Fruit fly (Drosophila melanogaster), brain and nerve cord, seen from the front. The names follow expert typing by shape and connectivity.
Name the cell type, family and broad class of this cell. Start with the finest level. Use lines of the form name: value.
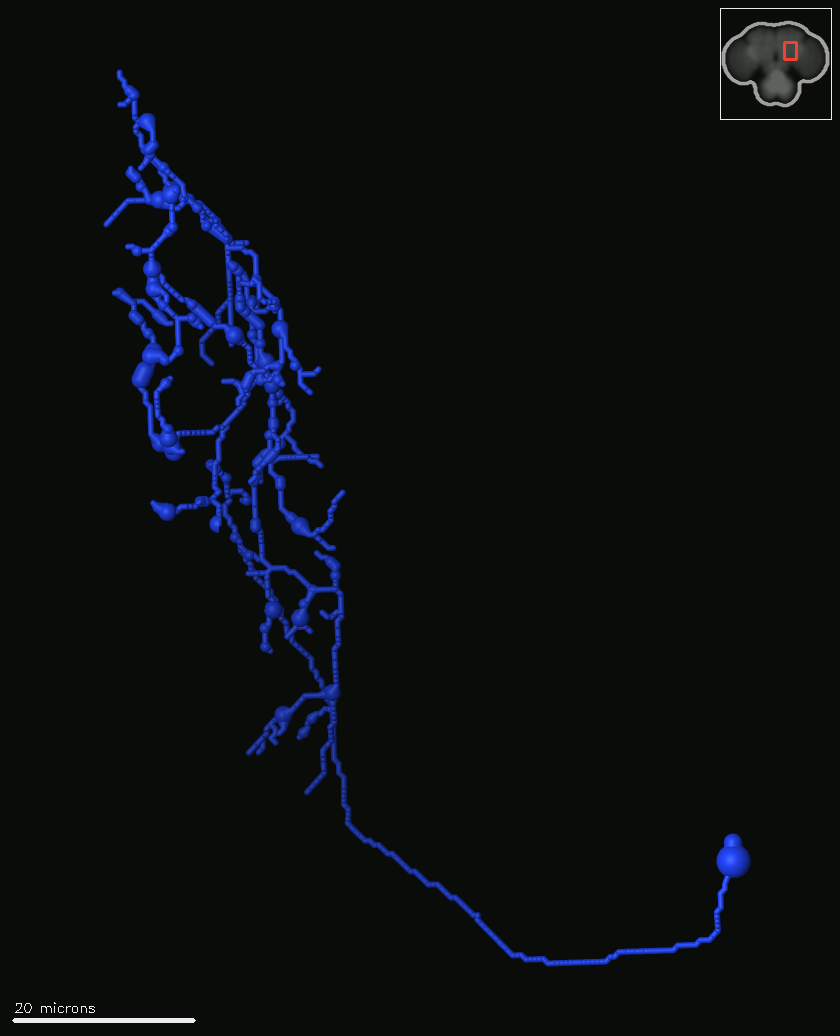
cell type: LAL063
family: hemilineage LALa1_anterior
broad class: central-brain intrinsic neuron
